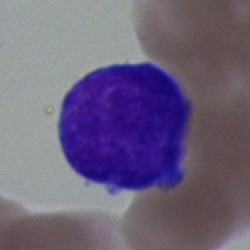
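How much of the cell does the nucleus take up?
Nearly all of it, leaving almost no visible rim of cytoplasm.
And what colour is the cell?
A deep blue-violet throughout; small blue blebs project from its lower edge.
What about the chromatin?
Dense and dark, with a faintly mottled texture.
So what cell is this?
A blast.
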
